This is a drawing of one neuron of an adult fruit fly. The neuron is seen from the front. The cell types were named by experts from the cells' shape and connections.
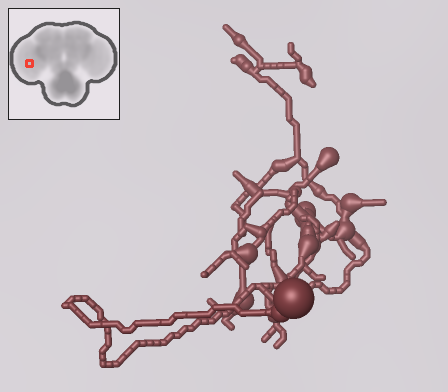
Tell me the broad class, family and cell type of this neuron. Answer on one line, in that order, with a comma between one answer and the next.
optic-lobe intrinsic neuron, Dm, Dm2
